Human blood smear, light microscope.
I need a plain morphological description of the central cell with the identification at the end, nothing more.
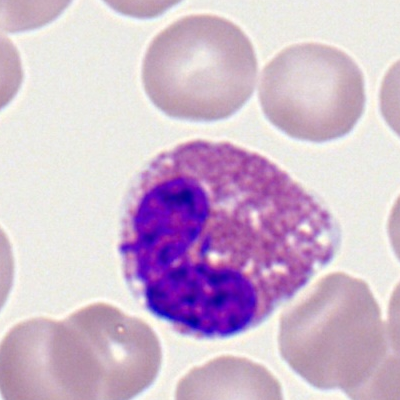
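Its outline is smooth and unbroken, with nothing projecting from the surface. The nucleus is pushed up against the left side of the cell. Coarse pink-red granules pack the cytoplasm, yet you can still make out the outline of the nucleus clearly. So that one's an eosinophil.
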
